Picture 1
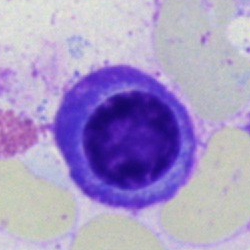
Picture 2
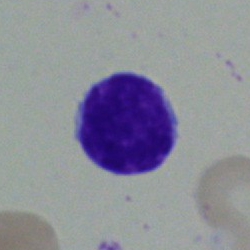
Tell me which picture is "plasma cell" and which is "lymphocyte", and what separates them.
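Picture 1 shows the plasma cell; picture 2 shows the lymphocyte. The plasma cell's cytoplasm is deep blue, while in the lymphocyte cytoplasm is scant, at most a thin rim at the cell edge.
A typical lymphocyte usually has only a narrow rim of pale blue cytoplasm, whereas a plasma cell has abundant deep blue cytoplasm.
In the plasma cell, the rim of cytoplasm is wider on the left side of the nucleus than on the right, and a paler ring of cytoplasm encircles the nucleus.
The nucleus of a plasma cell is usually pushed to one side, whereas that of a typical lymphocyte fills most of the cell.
The plasma cell's chromatin stains dark purple; the lymphocyte's is dense and dark, mottled with darker clumps, within a round, smooth outline and without vacuoles.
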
